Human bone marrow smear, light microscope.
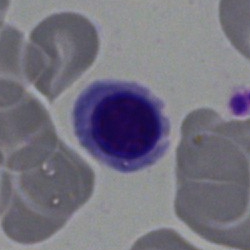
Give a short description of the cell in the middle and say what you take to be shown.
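Shape: the cell is roughly round, its margin slightly uneven on the right side. Cytoplasm: a blue-violet rim around the nucleus, wider on the left than on the right. Chromatin: dense, staining dark purple. Identification: erythroblast.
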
